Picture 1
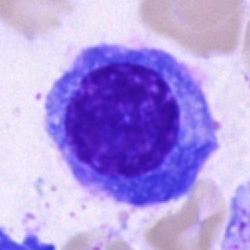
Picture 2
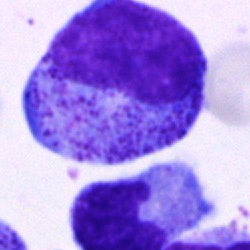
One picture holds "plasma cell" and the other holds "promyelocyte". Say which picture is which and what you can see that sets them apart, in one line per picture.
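Picture 1: plasma cell. No granules are visible in the cytoplasm.
Picture 2: promyelocyte. Numerous purple granules are scattered throughout the cytoplasm.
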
